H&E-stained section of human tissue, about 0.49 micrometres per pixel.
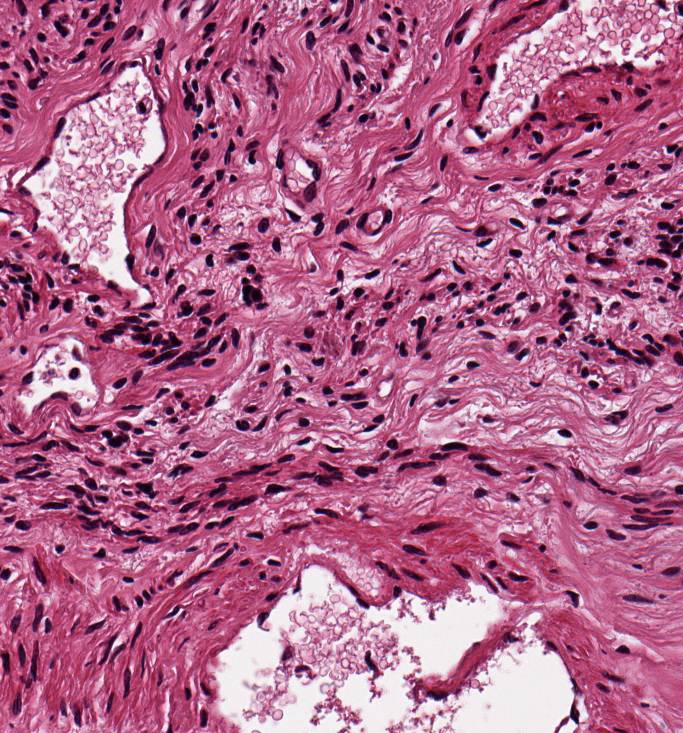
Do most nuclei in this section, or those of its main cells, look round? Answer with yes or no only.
No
